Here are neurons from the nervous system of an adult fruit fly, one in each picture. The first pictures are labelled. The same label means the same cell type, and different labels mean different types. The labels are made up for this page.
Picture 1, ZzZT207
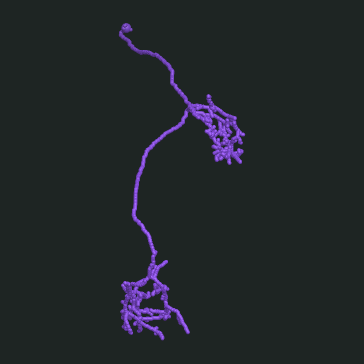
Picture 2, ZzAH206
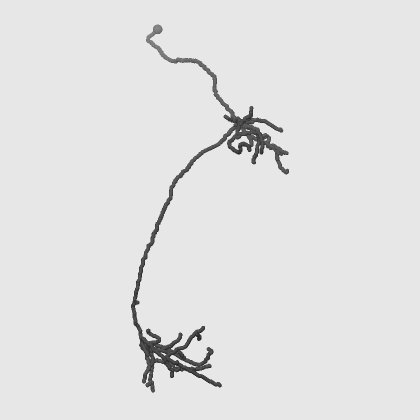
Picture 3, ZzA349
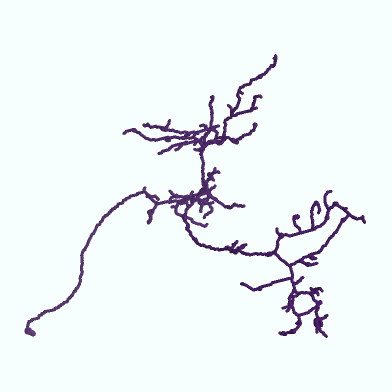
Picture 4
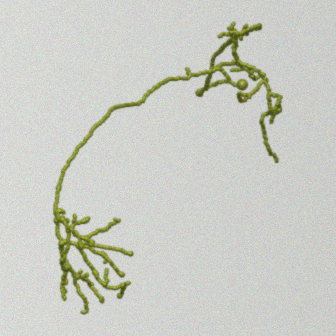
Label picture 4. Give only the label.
ZzAH206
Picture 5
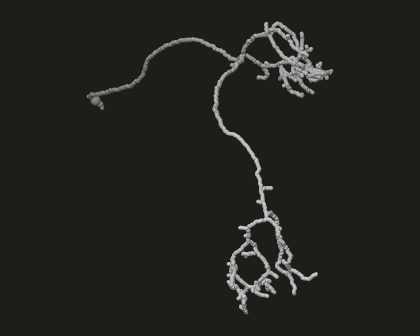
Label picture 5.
ZzZT207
